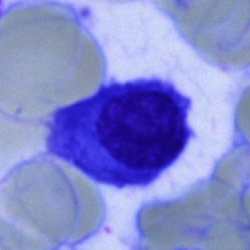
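Plasma cell in the middle of this stained bone marrow smear: the outline is irregular and a little ragged at the edge, and the nucleus sits off-centre toward the right. The cytoplasm stains deep blue, and most of it lies to the left of the nucleus.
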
